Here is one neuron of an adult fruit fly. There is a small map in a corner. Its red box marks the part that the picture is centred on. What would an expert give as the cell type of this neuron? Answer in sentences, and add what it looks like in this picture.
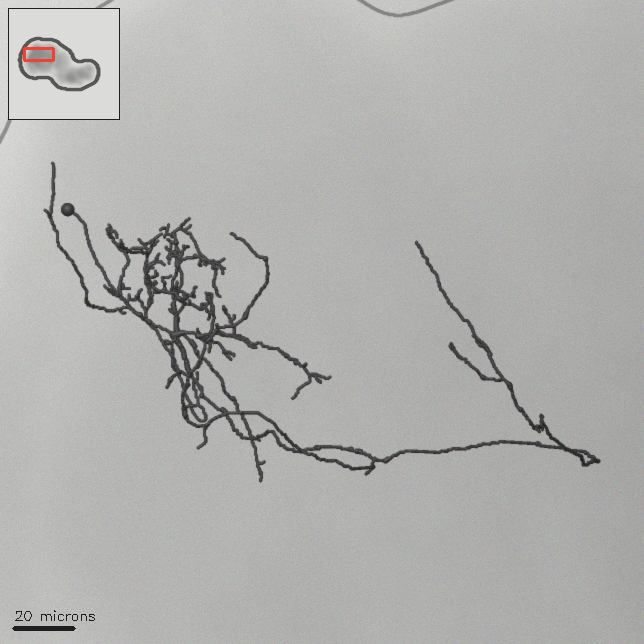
Its cell type is LHPV3a1. Its broad class is central-brain intrinsic neuron. By the scale bar it is about 190 microns wide in this view. Dozens of branch ends can be seen.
